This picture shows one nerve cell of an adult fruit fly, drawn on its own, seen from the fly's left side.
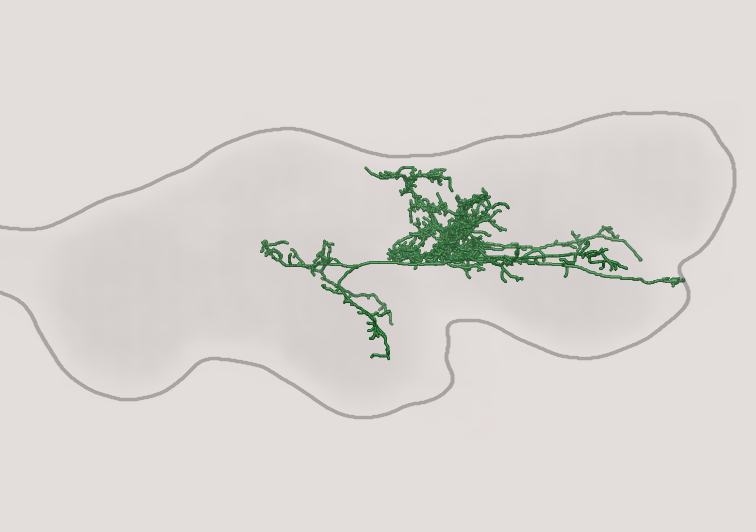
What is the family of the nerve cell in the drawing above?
hemilineage 06B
